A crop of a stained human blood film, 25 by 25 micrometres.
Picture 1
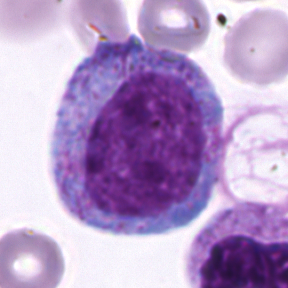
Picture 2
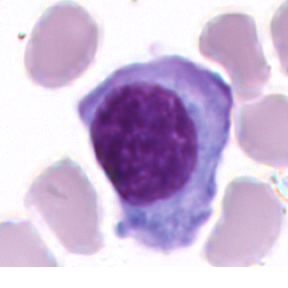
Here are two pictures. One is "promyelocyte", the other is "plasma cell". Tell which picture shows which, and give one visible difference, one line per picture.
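The cell in picture 1 is a promyelocyte. Fine purple granules are scattered through the cytoplasm.
The cell in picture 2 is a plasma cell. No granules are seen in the cytoplasm.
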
